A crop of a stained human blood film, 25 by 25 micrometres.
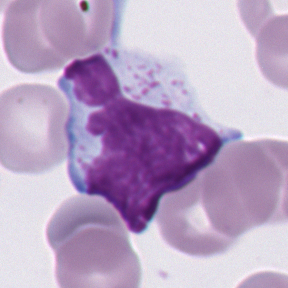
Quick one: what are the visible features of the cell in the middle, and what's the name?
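Outline angular and irregular, not round. Nucleus occupies most of cell area. Granules mainly in cytoplasm above and right of nucleus. No cytoplasmic vacuoles. Identification: large granular lymphocyte.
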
